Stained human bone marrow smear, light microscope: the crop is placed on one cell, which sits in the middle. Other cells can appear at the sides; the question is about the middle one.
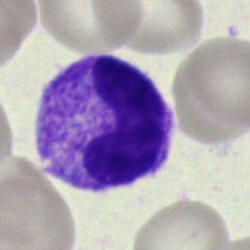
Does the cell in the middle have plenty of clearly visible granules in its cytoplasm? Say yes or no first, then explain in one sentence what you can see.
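Yes. The cytoplasm holds many fine purple granules.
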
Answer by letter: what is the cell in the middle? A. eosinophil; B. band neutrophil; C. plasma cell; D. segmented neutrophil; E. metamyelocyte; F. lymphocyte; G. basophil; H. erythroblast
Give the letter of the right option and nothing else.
B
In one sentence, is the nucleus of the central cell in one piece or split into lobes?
Just one compact nuclear mass here, round, oval or kidney-shaped.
